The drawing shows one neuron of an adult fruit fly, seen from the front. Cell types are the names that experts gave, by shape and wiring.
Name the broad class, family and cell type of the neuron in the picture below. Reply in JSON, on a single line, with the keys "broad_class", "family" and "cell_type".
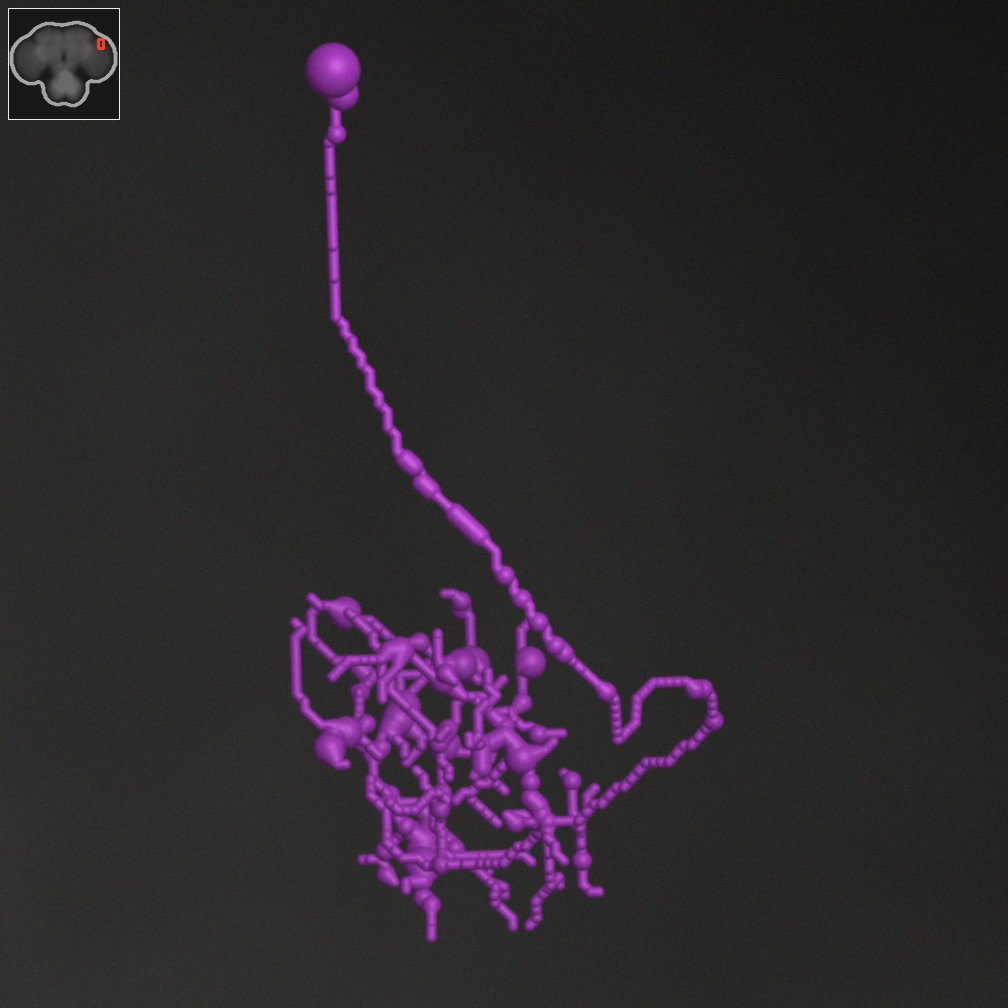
{"broad_class": "optic-lobe intrinsic neuron", "family": "Mi", "cell_type": "Mi17"}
